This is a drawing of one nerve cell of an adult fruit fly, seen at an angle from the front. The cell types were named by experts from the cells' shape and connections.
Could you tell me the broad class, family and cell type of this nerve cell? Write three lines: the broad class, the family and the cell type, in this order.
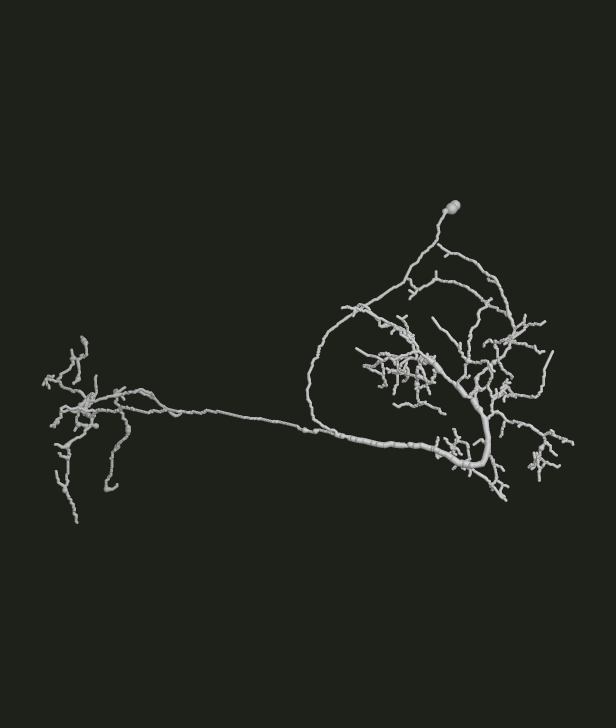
central-brain intrinsic neuron
hemilineage VLPp2
CB4103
